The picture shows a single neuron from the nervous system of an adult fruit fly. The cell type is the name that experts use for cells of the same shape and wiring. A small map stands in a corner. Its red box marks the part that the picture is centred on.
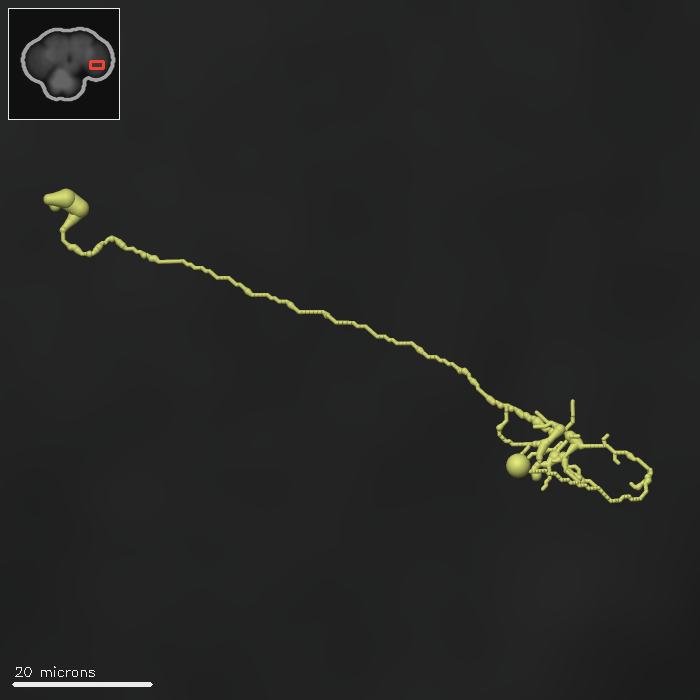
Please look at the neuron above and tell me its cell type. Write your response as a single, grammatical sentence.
It is Tm9 that names the cell type of this neuron.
